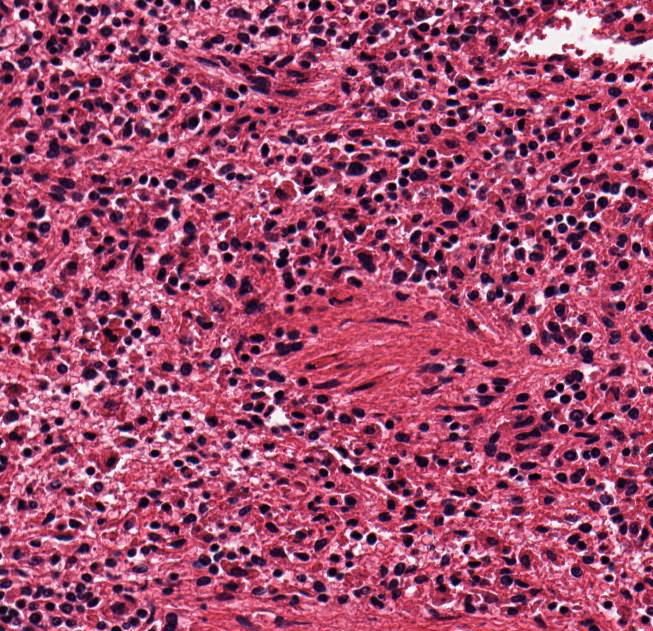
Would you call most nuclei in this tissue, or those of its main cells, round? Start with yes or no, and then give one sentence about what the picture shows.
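Yes. The nuclei of most cells are small, round and darkly stained.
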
